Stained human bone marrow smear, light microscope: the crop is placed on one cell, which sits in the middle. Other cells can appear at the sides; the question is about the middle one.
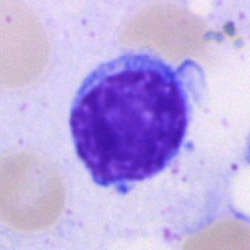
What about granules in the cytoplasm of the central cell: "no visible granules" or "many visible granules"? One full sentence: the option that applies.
Not a single granule can be seen in its cytoplasm.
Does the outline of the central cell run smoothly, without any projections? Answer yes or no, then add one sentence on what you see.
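No. A thin curved tag of cytoplasm projects from the upper right of the cell.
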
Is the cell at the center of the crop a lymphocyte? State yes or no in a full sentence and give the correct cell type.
Yes, the cell that the crop is centred on is a lymphocyte.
